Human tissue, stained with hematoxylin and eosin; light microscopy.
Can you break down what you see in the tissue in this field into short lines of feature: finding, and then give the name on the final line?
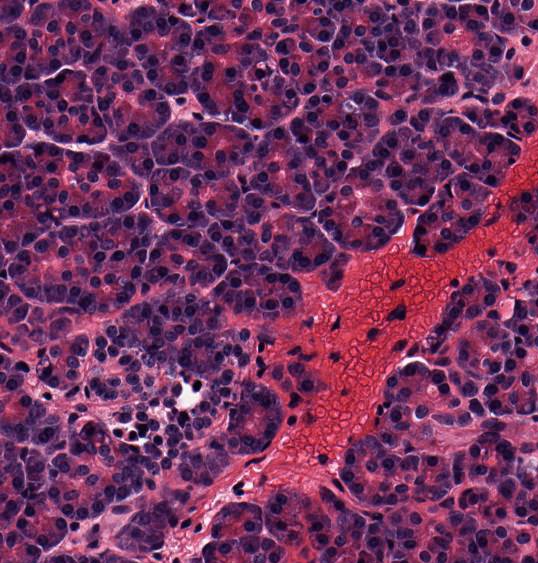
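Acini: small rounded epithelial clusters, closely packed, filling most of the field
Nuclei: round, dark, fairly uniform in size
Cytoplasm: deep pink-red toward each acinus's centre
Blood: broad diagonal band of packed red cells, upper right edge to lower centre
Name: pancreas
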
